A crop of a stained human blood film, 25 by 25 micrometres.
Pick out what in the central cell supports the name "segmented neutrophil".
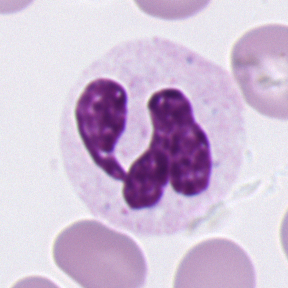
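The nucleus of this segmented neutrophil is divided into three lobes. Its left lobe is joined to the rest of the nucleus by a thin thread.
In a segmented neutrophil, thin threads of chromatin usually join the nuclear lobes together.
The chromatin is dark purple and coarsely clumped, and the cytoplasm is plentiful and pale pink-lilac.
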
